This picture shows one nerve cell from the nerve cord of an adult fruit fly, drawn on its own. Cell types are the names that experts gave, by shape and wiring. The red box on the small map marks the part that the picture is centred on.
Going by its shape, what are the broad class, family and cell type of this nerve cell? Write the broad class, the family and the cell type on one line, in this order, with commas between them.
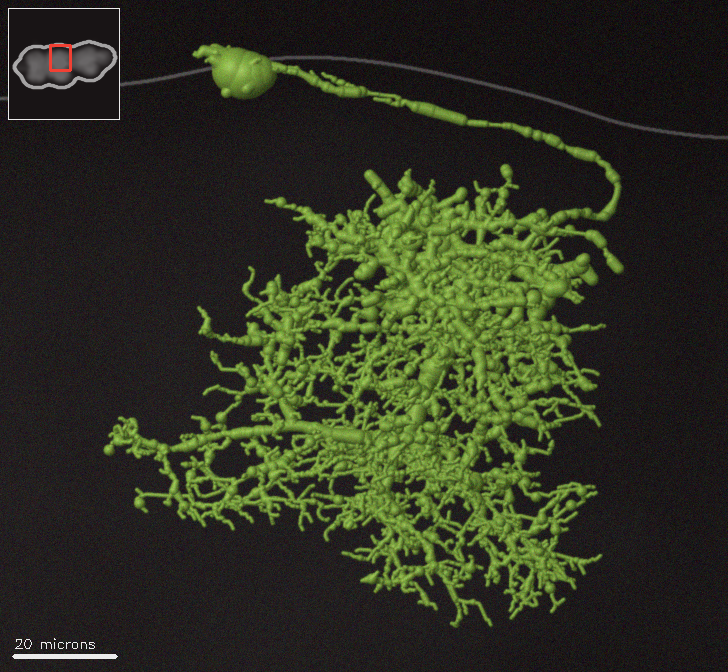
nerve-cord intrinsic neuron, hemilineage 19A, IN19A004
